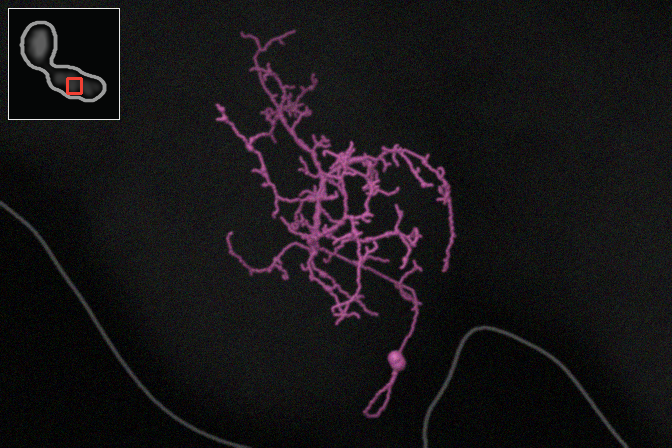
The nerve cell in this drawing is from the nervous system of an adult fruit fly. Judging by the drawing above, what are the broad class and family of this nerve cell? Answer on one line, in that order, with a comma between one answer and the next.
nerve-cord intrinsic neuron, hemilineage 20A.22A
